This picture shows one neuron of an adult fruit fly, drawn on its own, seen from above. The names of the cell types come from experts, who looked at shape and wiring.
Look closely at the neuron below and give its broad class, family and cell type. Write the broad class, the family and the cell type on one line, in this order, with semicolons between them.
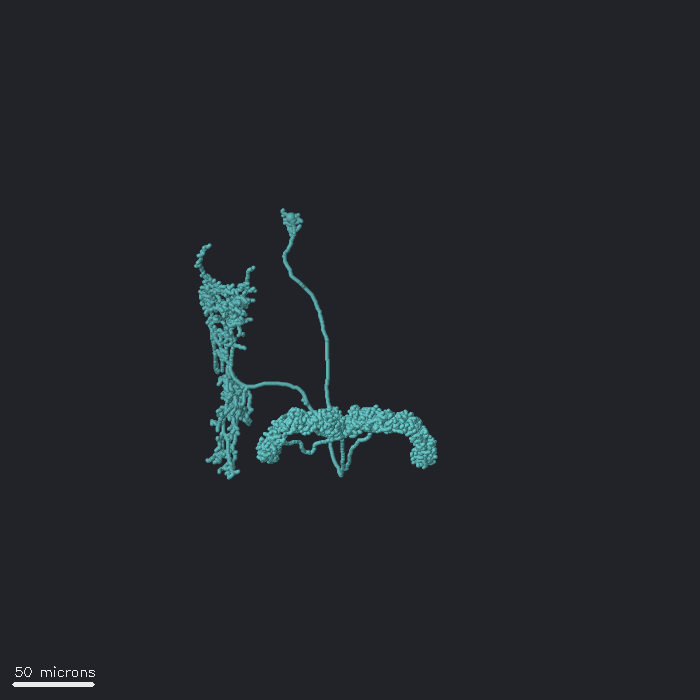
central-brain intrinsic neuron; class CX; LPsP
